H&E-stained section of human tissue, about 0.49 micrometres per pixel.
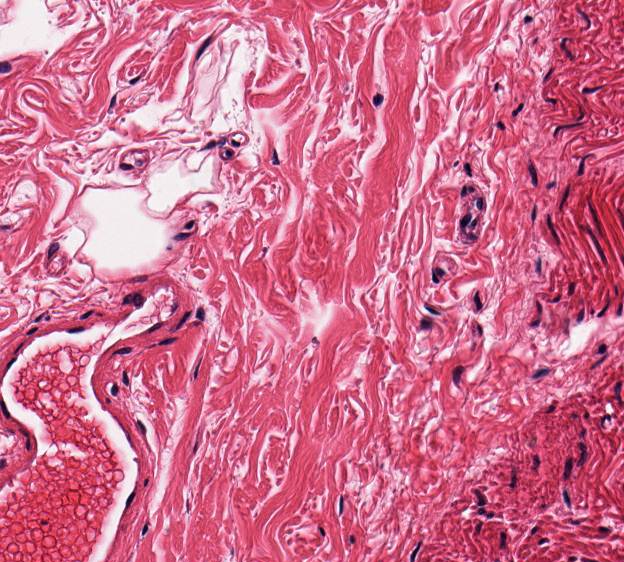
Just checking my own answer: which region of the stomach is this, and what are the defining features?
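Dense connective tissue forms this field. Among its collagen bundles lie sparse, dark, spindle-shaped nuclei; thin clefts separate many of the bundles.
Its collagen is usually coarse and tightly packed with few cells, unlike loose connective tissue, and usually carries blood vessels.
A vessel here is lined by thin, flattened endothelial cells with elongated nuclei; no epithelium is present.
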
